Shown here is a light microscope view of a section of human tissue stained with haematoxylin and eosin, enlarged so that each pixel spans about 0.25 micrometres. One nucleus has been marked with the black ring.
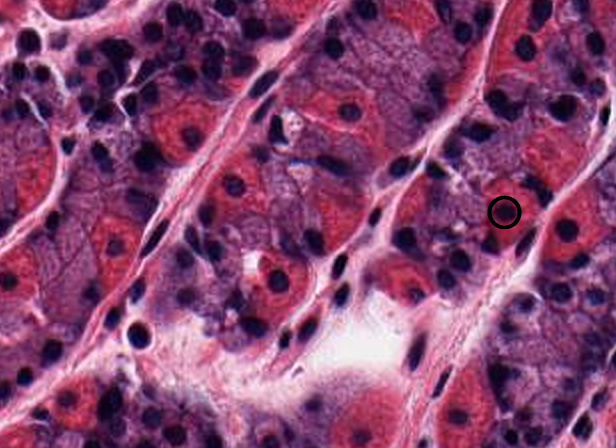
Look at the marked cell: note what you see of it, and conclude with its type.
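The nucleus is round, dark and evenly stained, and it sits near the middle of the cell. It lies within a band of cells running diagonally between thin pale pink strands of connective tissue, with another similar pink cell close by to its lower right. This is a parietal cell.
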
